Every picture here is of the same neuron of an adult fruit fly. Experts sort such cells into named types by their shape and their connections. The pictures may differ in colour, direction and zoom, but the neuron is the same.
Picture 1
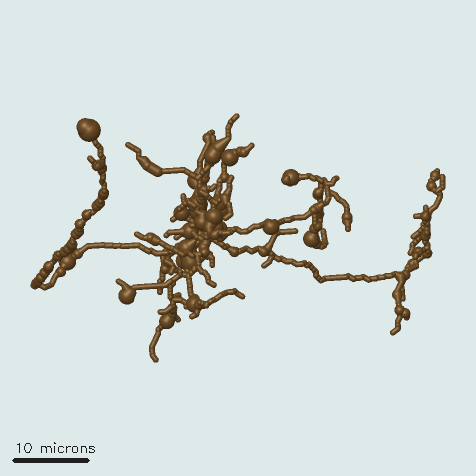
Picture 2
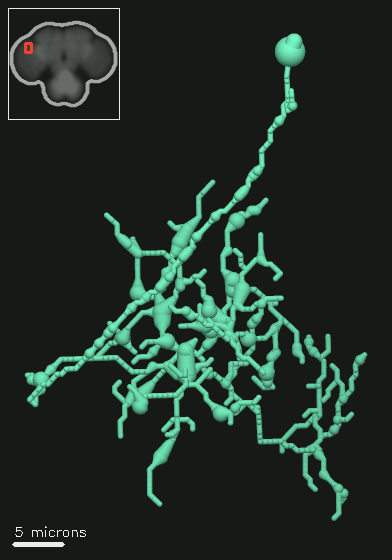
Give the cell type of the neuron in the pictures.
Mi10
